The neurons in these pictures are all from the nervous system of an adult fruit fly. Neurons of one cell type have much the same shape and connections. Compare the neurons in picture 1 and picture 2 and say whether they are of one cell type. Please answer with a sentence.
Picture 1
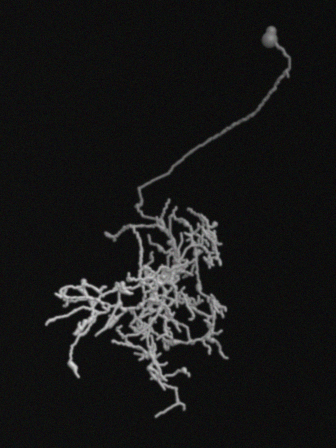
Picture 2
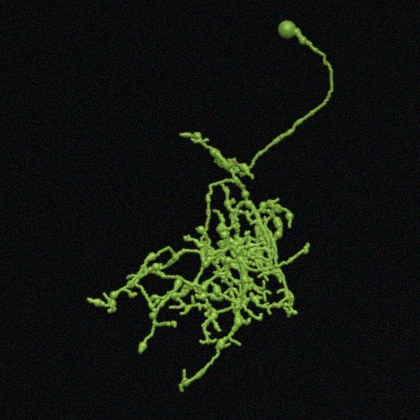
They are of different cell types.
